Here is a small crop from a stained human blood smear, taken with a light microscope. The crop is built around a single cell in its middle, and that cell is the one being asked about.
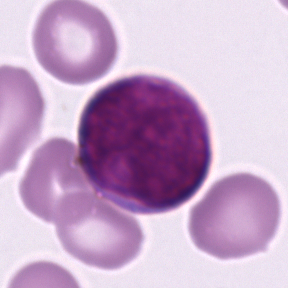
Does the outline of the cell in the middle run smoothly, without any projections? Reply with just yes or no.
Yes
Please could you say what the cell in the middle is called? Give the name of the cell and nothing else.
myeloblast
